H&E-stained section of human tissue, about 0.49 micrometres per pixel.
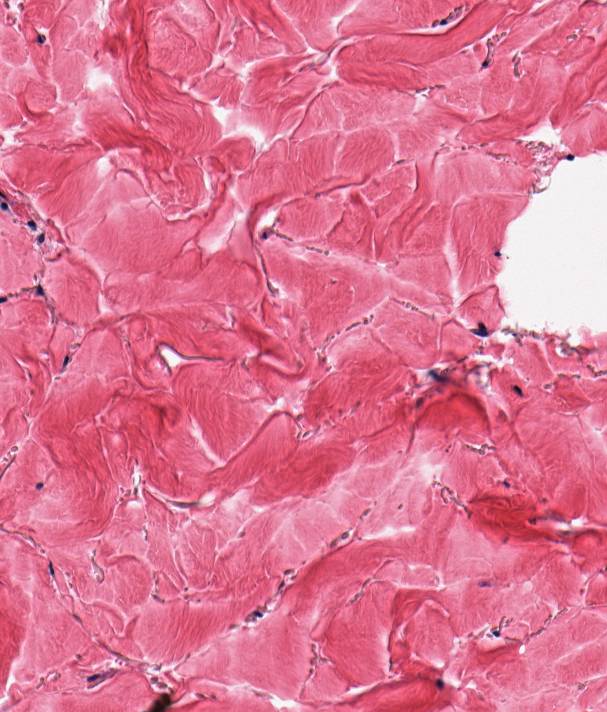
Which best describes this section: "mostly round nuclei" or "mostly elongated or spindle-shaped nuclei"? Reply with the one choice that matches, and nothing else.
Mostly elongated or spindle-shaped nuclei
